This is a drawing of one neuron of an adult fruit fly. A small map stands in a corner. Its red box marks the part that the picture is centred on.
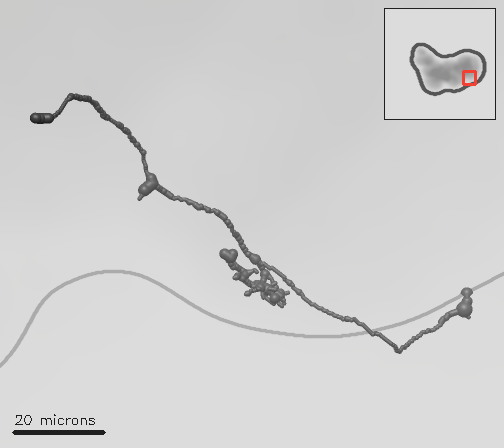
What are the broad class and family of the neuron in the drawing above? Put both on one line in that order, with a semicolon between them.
optic-lobe intrinsic neuron; Tm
